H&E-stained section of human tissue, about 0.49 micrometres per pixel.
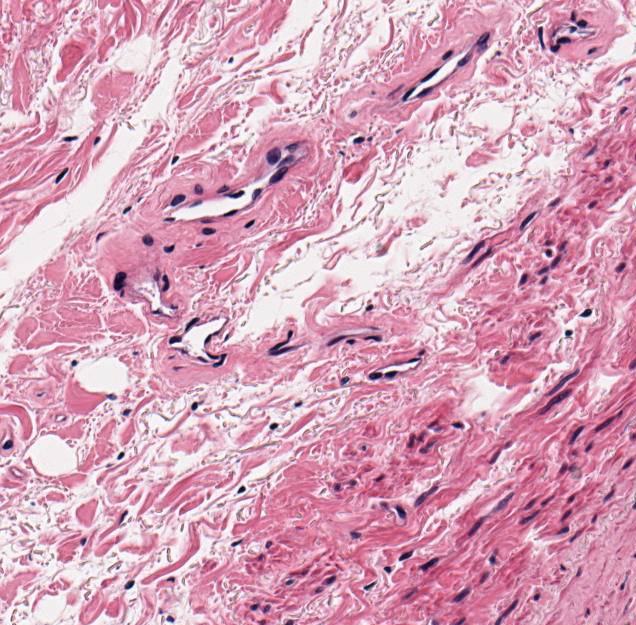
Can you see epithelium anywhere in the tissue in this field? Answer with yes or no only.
No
